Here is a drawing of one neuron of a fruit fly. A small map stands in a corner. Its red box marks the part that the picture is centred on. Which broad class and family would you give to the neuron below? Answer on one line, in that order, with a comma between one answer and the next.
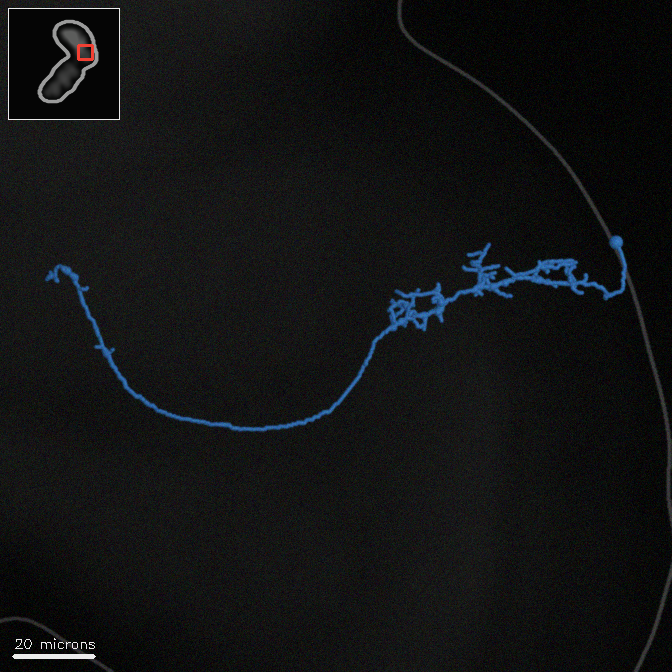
optic-lobe intrinsic neuron, Tm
